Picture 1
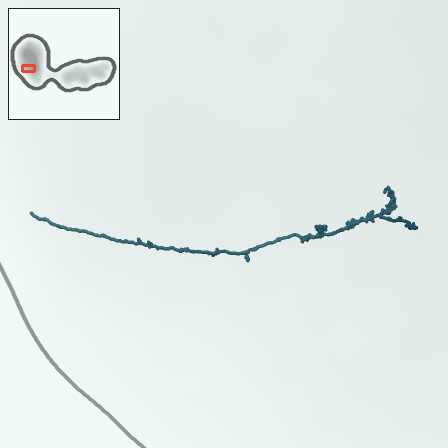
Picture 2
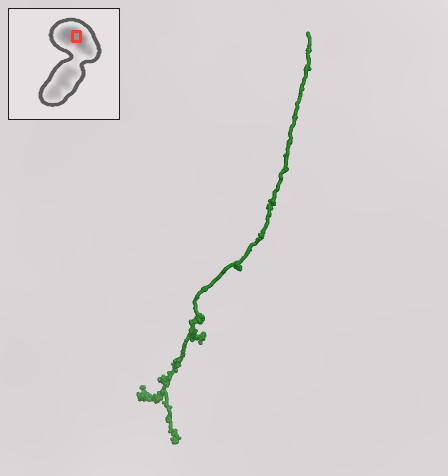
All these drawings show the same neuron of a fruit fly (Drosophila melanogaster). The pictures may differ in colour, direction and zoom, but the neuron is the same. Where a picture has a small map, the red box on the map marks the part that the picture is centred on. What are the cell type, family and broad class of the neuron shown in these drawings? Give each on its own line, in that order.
JO-ED1
class mechanosensory
sensory neuron entering the brain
